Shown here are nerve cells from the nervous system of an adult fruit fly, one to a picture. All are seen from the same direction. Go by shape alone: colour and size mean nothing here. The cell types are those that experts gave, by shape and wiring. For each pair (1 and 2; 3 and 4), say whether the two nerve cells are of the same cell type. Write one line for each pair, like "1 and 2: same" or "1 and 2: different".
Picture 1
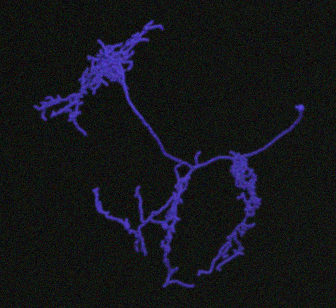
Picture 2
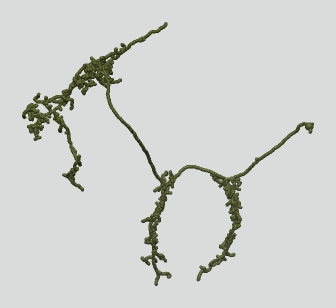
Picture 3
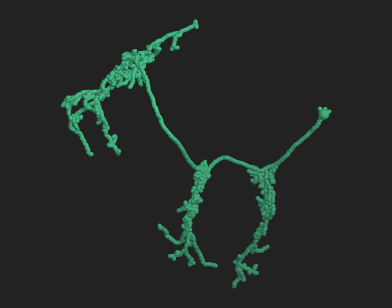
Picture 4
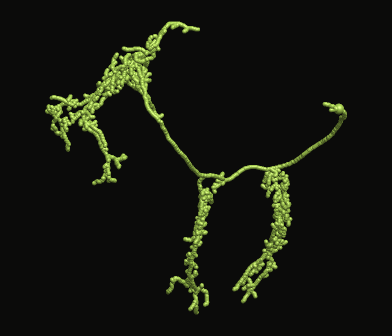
1 and 2: same
3 and 4: same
